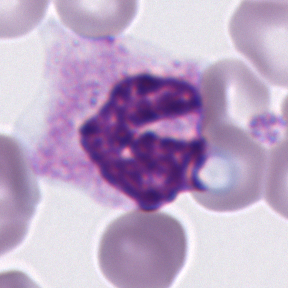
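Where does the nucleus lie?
Off-centre, toward the right of the cell.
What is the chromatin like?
Dark purple and clumped, with paler gaps between the clumps.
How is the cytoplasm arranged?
Abundant, widest left of the nucleus, evenly sprinkled with fine lilac granules.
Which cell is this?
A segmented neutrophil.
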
